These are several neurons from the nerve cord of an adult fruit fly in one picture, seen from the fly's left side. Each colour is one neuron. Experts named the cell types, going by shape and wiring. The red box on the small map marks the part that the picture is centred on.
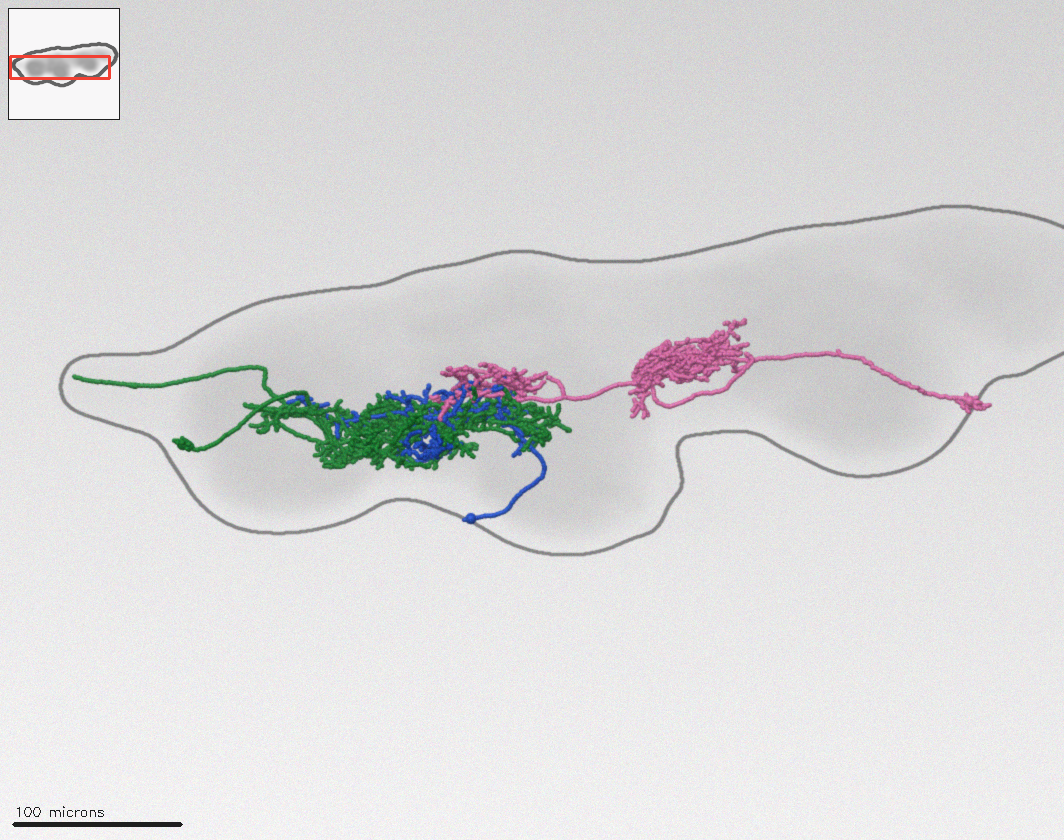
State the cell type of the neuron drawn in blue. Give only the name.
IN00A051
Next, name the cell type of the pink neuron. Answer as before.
IN05B032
